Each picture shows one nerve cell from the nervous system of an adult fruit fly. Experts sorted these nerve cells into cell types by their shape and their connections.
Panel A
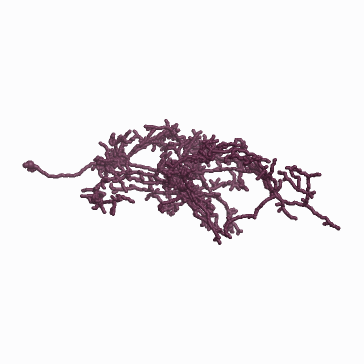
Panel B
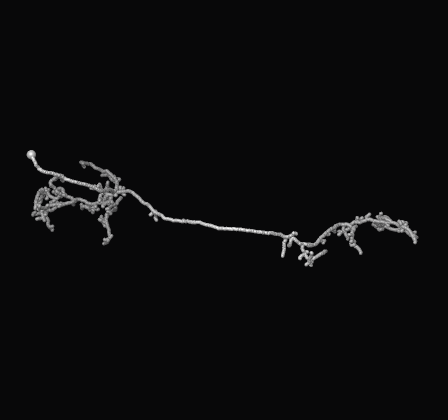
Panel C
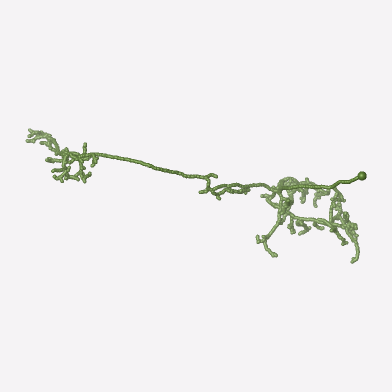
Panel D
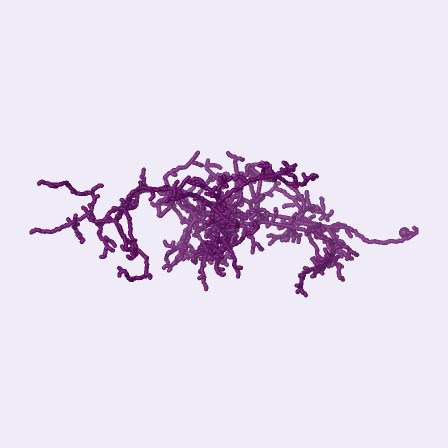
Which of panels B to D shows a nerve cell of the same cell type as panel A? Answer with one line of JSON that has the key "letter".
{"letter": "D"}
